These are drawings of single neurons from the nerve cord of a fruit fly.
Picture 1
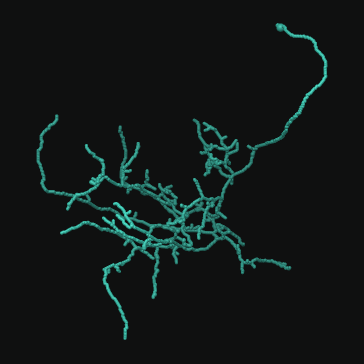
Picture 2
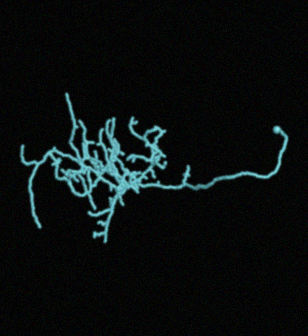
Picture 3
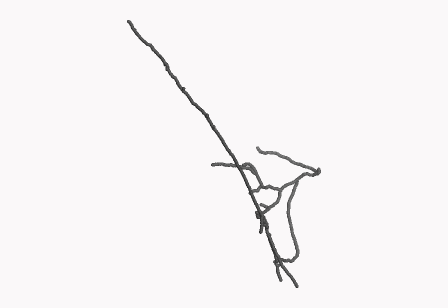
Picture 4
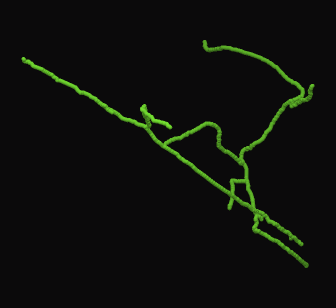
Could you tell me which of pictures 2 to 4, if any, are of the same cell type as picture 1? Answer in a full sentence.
Picture 2 is of the same cell type.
